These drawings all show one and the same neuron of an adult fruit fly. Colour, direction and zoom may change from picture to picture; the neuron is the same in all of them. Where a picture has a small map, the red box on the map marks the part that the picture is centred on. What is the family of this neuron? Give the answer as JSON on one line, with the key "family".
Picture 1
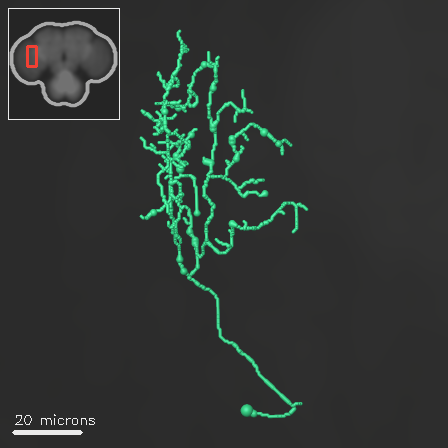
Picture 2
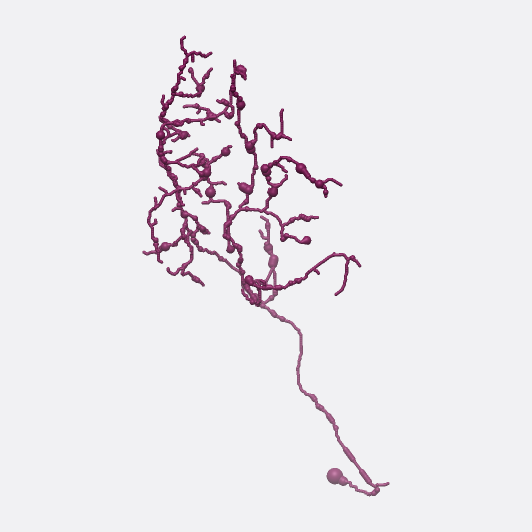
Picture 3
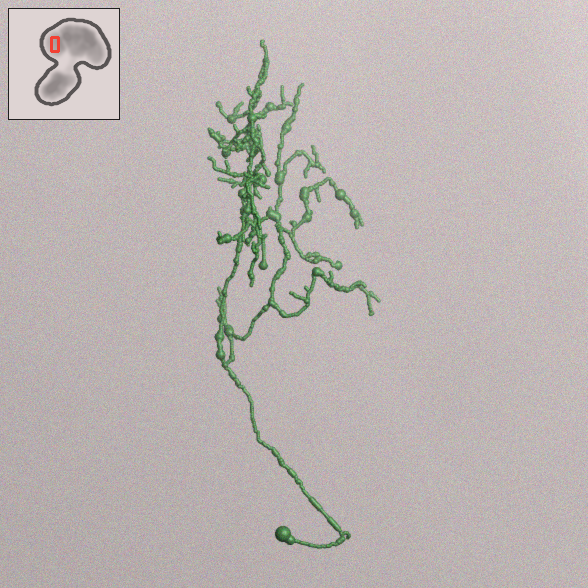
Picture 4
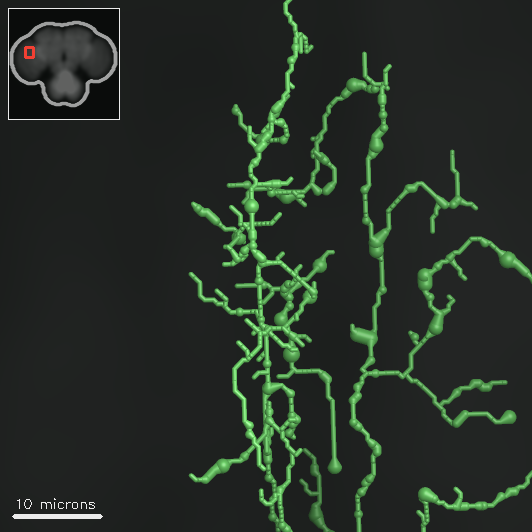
{"family": "LPi"}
